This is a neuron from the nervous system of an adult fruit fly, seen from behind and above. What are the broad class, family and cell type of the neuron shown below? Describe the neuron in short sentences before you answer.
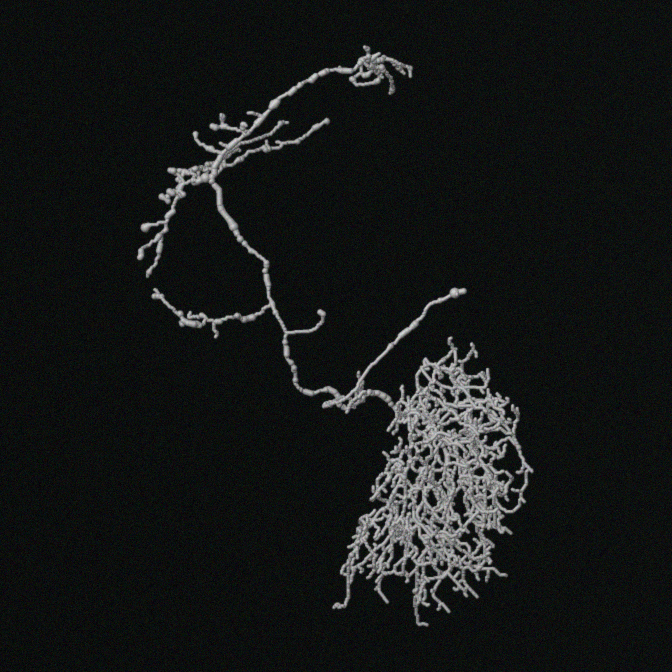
As drawn here it is taller than it is wide. This is a visual projection neuron. Its family is hemilineage VPNp&v1_posterior. It is of cell type LoVP68.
